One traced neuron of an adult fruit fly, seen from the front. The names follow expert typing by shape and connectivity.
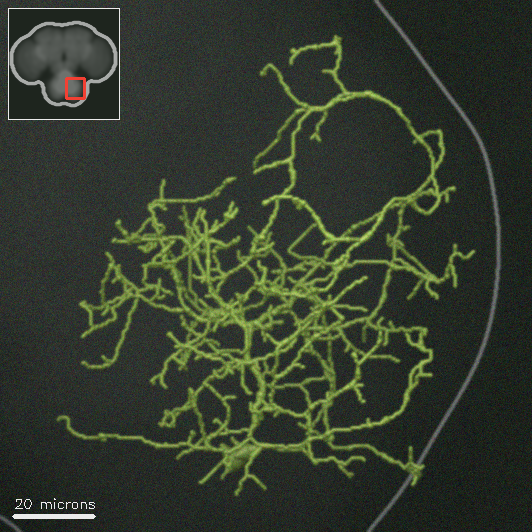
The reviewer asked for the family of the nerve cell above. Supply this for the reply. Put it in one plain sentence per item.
The family is hemilineage 04B.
